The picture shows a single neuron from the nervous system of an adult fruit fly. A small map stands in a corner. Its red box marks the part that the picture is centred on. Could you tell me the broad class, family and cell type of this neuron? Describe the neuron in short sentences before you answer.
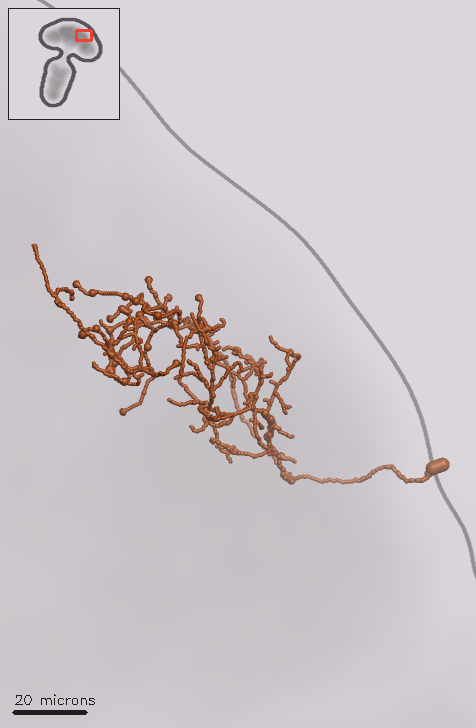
It is in the brain and does not reach the nerve cord. By the scale bar it is about 120 microns wide in this view. The picture shows dozens of branch ends. This is a central-brain intrinsic neuron. Its family is hemilineage SLPal2. Its cell type is CB1923.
